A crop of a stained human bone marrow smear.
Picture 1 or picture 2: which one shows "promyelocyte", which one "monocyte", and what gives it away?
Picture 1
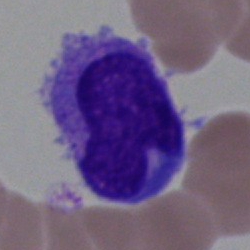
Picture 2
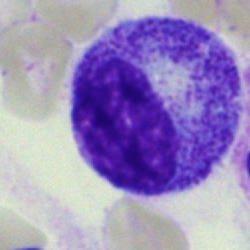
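The monocyte is shown in picture 1, the promyelocyte in picture 2. Their outlines differ: many small knob-like projections stand out from the monocyte's edge, mostly along its left and upper margins, whereas the promyelocyte has a round outline with a smooth surface and no projections. The monocyte nucleus is indented into a kidney-like shape and sits toward the right side of the cell.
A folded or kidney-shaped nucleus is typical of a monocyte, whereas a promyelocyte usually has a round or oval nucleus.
In the promyelocyte the nucleus sits to the left side of the cell. In both cells the chromatin is dense and dark purple. The monocyte's cytoplasm is blue-violet and forms its widest band on the left side, while the promyelocyte's cytoplasm is filled with many dark purple granules.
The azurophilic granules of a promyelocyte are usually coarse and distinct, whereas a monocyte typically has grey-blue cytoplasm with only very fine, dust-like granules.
A pale area lies in the promyelocyte's cytoplasm next to the upper right edge of the nucleus.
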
